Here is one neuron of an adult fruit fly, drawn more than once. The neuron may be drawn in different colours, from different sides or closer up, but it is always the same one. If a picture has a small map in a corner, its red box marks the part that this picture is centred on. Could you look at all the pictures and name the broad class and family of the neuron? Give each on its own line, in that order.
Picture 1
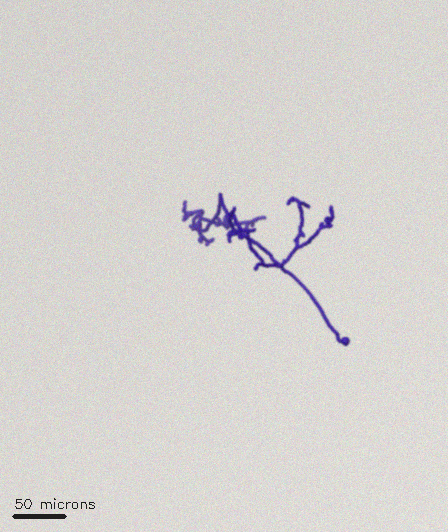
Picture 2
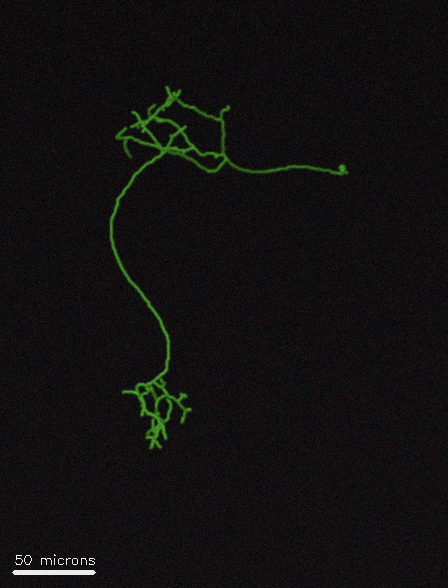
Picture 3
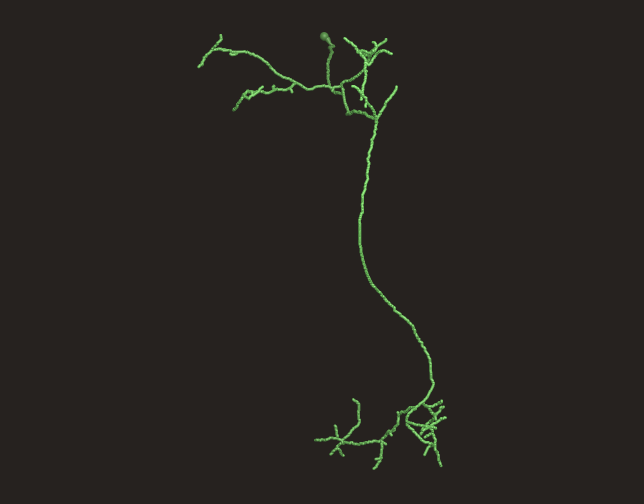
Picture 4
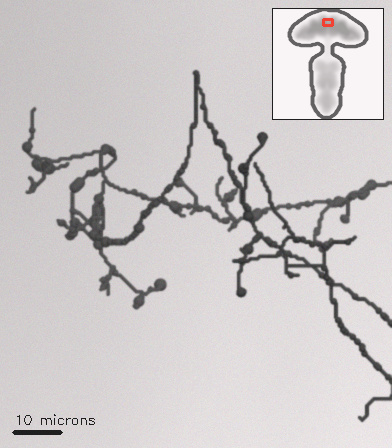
central-brain intrinsic neuron
hemilineage SMPpv2_dorsal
